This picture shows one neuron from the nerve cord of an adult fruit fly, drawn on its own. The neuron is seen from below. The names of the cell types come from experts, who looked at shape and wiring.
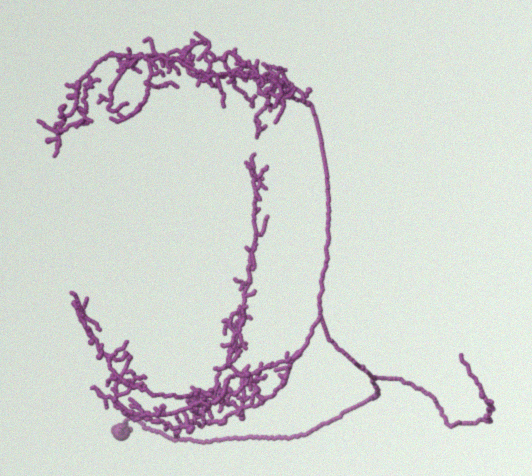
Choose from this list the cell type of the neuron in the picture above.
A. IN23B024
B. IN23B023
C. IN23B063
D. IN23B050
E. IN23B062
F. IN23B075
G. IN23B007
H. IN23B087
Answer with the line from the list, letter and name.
D. IN23B050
